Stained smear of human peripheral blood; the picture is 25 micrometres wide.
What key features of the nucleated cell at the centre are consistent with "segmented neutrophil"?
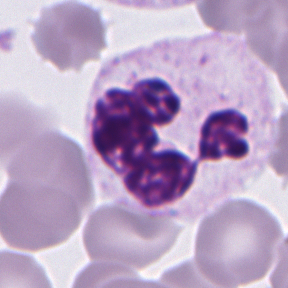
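Set against the name segmented neutrophil, the nucleus is the place to start: it is lobed, and its right-hand lobe is joined to the rest by a thin strand.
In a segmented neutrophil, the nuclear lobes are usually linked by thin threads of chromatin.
That thin strand agrees with the name. The chromatin is dark purple and coarsely clumped. The cytoplasm is abundant and pale pinkish-lilac, with fine lilac granules scattered through it.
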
